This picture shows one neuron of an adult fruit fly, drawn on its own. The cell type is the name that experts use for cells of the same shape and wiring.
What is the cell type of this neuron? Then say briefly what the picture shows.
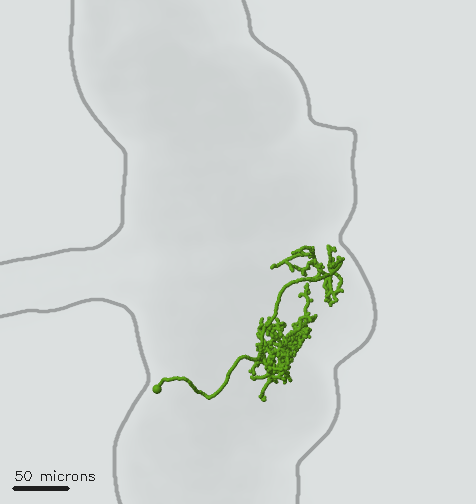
The cell type is SMP555. It is a central-brain intrinsic neuron. It lies in the brain. From left to right in the picture it spans about 180 microns.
